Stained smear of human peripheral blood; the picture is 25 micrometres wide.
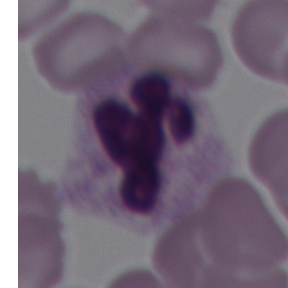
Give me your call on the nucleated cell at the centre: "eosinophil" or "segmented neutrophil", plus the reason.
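It is a segmented neutrophil, not an eosinophil.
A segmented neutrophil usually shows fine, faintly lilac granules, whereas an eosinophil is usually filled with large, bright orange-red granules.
In this cell, fine lilac granules are scattered evenly through plentiful, pale lilac-pink cytoplasm, and that decides it. The chromatin stains dense and dark purple throughout the nucleus, and the cell outline is roughly round.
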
